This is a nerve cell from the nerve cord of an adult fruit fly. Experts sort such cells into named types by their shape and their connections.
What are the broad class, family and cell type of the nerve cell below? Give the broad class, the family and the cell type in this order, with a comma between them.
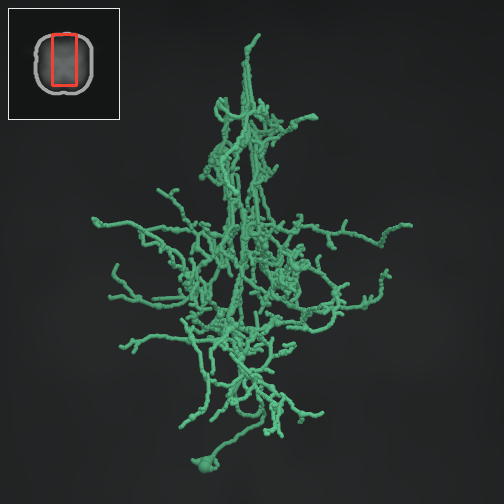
nerve-cord intrinsic neuron, hemilineage 00A, IN00A035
